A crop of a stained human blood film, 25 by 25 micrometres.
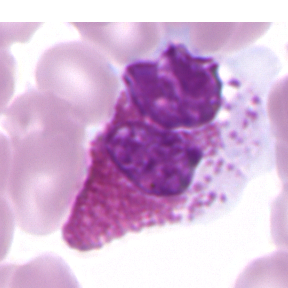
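eosinophil, nucleated cell at centre; stained human peripheral blood smear, light microscope. Chromatin dark purple, coarsely clumped. Cytoplasm packed with coarse pinkish-purple granules; loose granules scattered outside the cell, right side. Outline irregular, tapering to a point at lower left.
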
